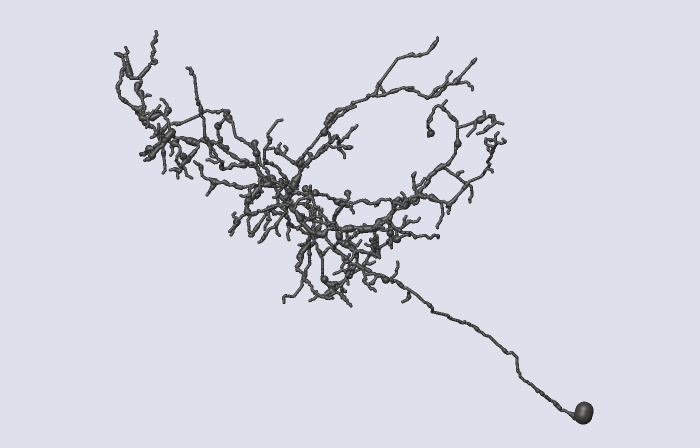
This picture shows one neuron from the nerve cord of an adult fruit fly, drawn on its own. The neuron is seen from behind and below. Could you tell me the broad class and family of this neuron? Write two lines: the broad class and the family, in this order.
nerve-cord intrinsic neuron
hemilineage 13B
